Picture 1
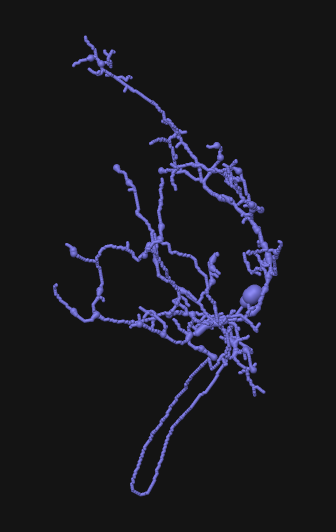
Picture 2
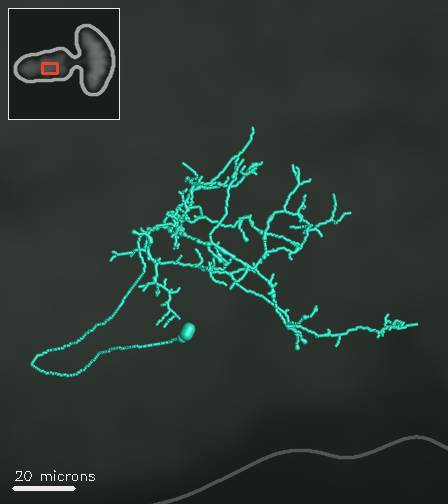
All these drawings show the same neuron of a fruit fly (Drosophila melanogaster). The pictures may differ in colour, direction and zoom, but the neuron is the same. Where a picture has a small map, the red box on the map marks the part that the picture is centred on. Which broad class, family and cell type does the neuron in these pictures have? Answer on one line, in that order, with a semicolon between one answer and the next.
nerve-cord intrinsic neuron; hemilineage 11B; IN11B025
